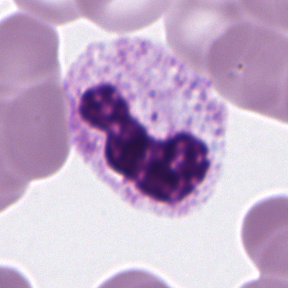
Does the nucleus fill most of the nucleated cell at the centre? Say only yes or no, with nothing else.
No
